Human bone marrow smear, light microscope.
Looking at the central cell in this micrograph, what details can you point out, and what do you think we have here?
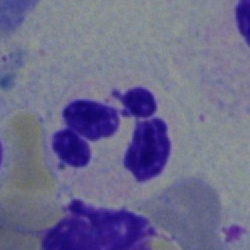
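Look at the nucleus: it's split into four separate lobes, set in a loose ring around a pale central area. The chromatin is dense, dark purple and clumped, and there's plenty of pale pinkish-lilac cytoplasm. It's a segmented neutrophil.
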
